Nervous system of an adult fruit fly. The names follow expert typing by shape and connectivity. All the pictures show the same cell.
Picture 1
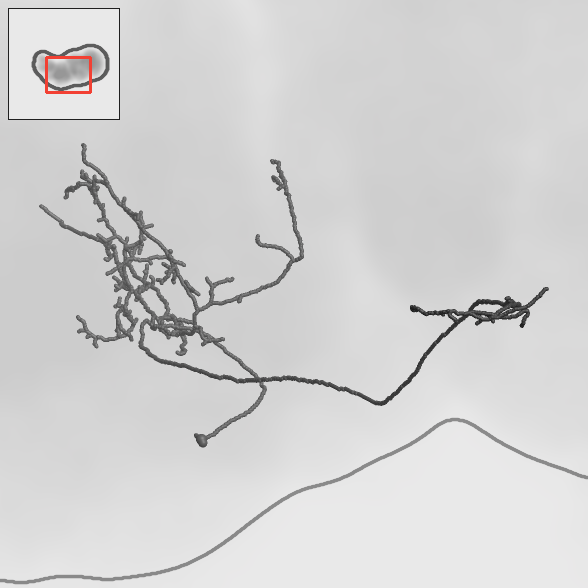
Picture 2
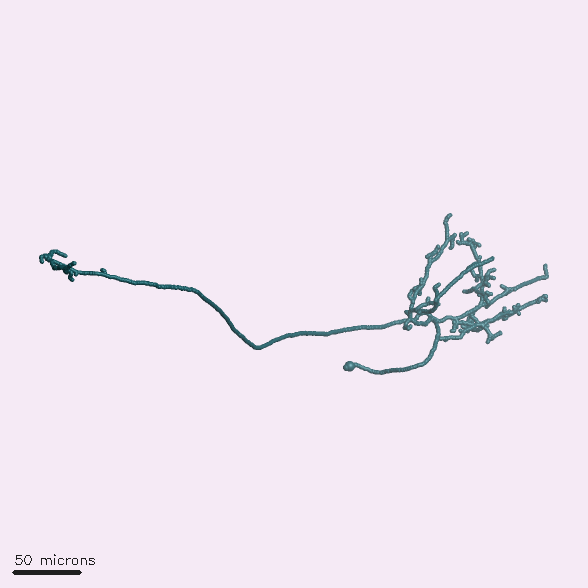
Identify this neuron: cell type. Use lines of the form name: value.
cell type: AN08B101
